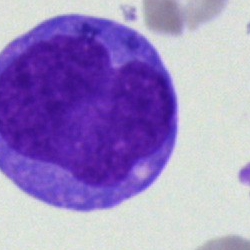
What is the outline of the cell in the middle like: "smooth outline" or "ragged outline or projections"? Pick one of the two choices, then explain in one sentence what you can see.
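Smooth outline. The cell outline is round with a smooth edge.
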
